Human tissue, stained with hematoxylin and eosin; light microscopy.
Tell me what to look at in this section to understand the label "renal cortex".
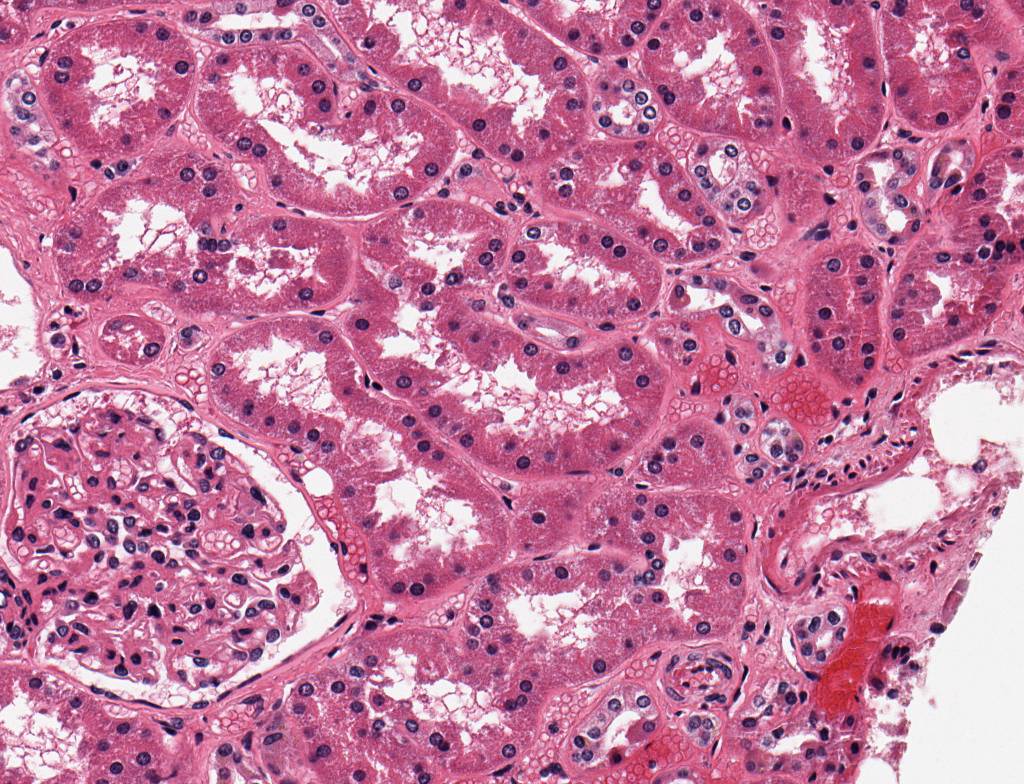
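Section: renal cortex.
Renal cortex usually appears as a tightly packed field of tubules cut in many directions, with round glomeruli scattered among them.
Fits: field closely packed with tubules sectioned in varied planes. Differs: only one glomerulus, at lower left, not scattered through the field. Most tubules: tall lining cells, strongly eosinophilic granular cytoplasm, round nuclei. Upper right and centre right: scattered smaller tubules, paler cytoplasm, more crowded nuclei. Right edge, lower half: tissue ends at empty white space.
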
